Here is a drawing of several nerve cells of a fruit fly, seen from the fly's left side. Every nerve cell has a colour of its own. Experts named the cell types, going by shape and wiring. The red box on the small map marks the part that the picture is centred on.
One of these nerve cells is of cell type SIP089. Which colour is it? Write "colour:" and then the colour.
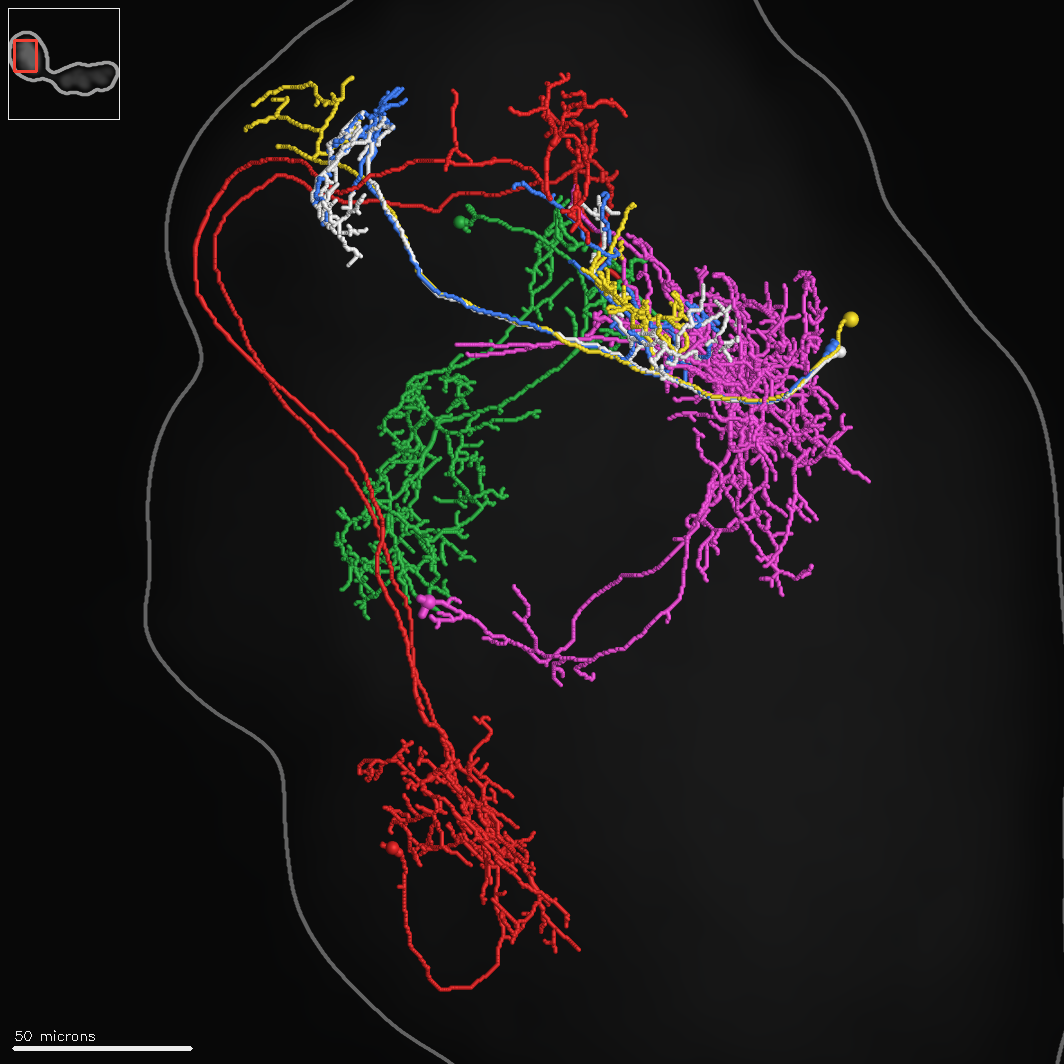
colour: blue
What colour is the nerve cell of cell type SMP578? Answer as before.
colour: yellow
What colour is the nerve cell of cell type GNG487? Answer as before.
colour: red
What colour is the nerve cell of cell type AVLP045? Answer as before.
colour: green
